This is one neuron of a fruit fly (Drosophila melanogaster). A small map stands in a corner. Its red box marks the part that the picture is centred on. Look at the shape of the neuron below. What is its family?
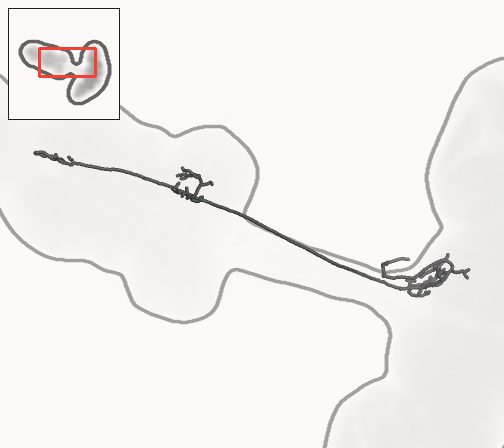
DNx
